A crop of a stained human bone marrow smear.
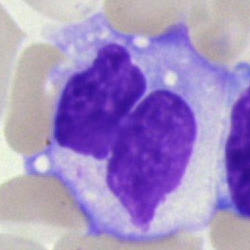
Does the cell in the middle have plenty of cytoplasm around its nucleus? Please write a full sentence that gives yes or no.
Yes, its nucleus is set within plentiful cytoplasm.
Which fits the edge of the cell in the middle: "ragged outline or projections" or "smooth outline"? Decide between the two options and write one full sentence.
The cell has an edge that is ragged or frayed, or carries projections, blebs or tags.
